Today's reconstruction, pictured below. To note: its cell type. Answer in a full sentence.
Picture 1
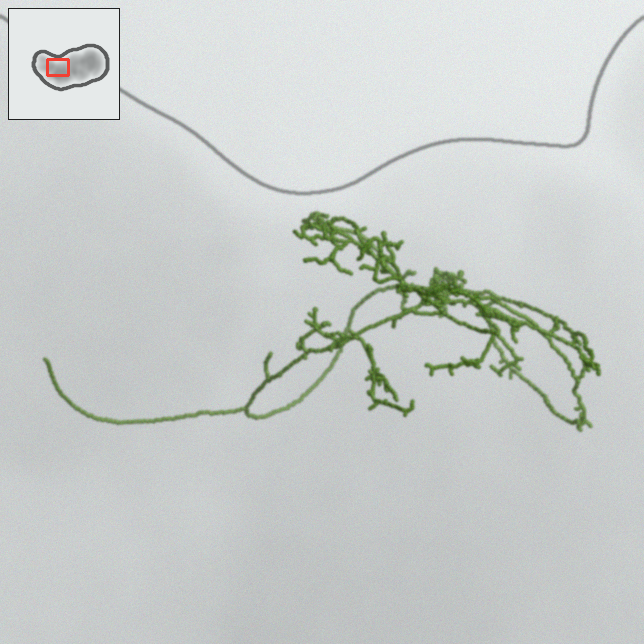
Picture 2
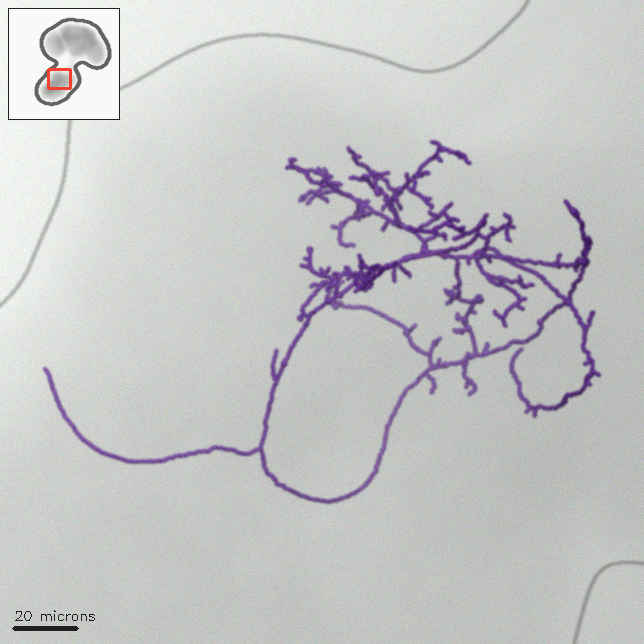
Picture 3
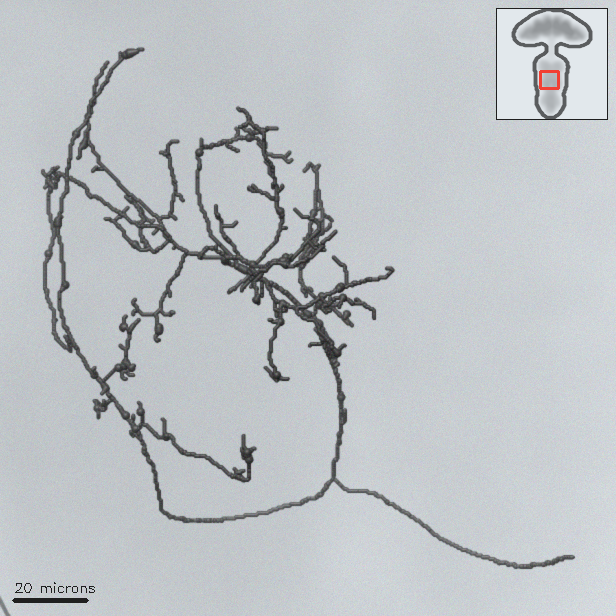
The cell type is IN19B090.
